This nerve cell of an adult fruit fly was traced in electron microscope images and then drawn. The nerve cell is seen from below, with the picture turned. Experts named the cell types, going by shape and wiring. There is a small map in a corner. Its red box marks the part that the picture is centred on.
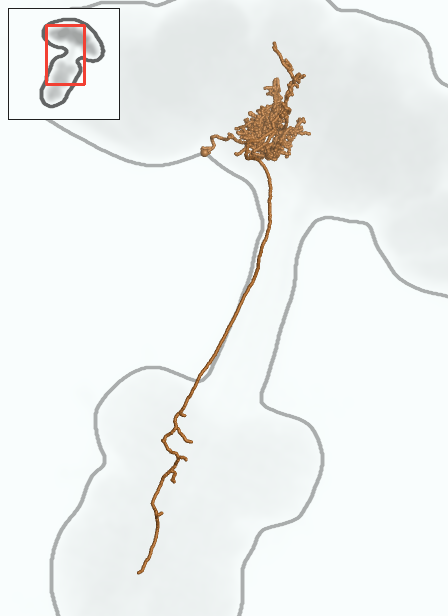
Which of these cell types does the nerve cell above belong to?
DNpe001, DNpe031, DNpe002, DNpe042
DNpe001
